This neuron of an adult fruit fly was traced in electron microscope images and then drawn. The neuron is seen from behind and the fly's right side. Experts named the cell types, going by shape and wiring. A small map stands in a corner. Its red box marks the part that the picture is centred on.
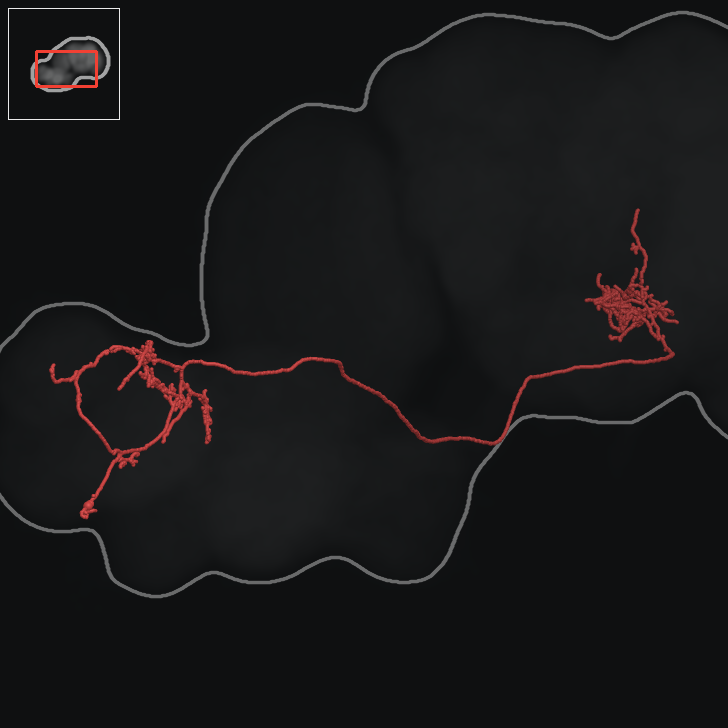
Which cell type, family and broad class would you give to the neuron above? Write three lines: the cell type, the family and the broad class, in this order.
AN27X018
hemilineage 27X
ascending neuron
